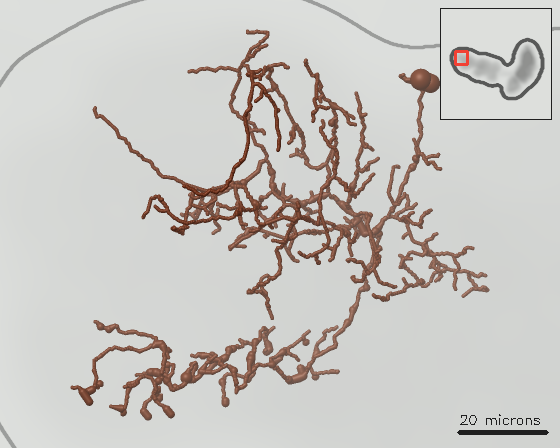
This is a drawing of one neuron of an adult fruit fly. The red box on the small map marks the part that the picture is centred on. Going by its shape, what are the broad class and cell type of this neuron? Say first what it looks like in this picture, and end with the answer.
It is in the nerve cord and does not reach the brain. The cell body can be seen at the upper right of the picture. From left to right in the picture it spans about 95 microns. Its broad class is nerve-cord intrinsic neuron. The cell type is INXXX353.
